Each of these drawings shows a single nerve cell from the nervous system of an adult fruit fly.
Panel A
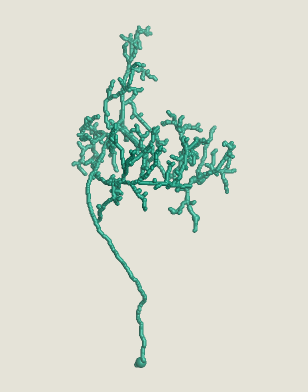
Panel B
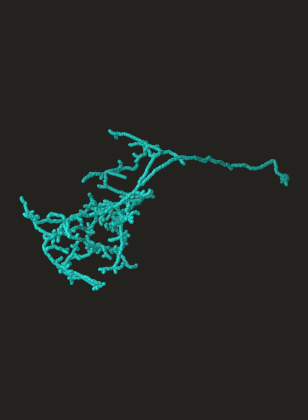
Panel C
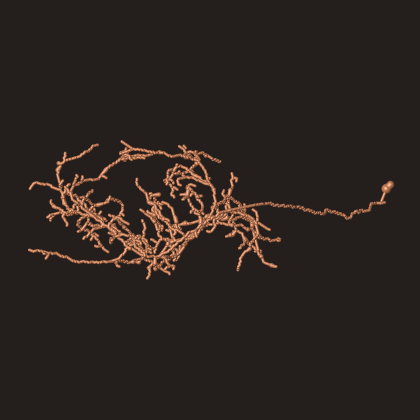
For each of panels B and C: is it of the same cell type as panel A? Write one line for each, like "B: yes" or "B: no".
B: yes
C: yes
